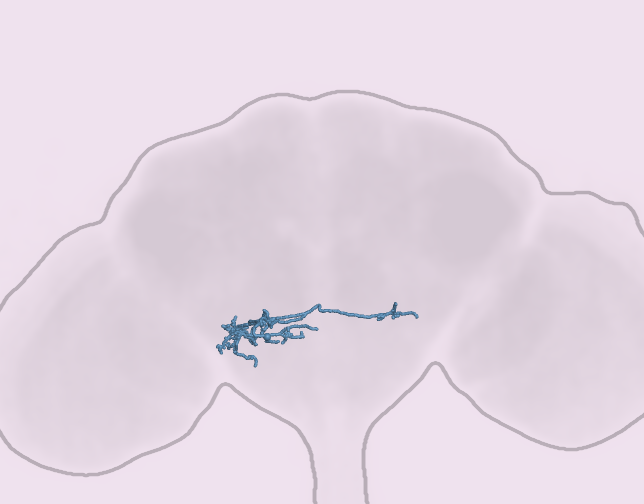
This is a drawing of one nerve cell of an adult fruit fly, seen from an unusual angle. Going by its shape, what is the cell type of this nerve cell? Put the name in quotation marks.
"CB2205"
